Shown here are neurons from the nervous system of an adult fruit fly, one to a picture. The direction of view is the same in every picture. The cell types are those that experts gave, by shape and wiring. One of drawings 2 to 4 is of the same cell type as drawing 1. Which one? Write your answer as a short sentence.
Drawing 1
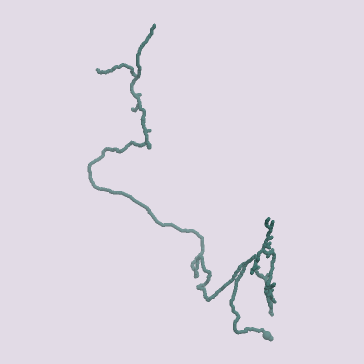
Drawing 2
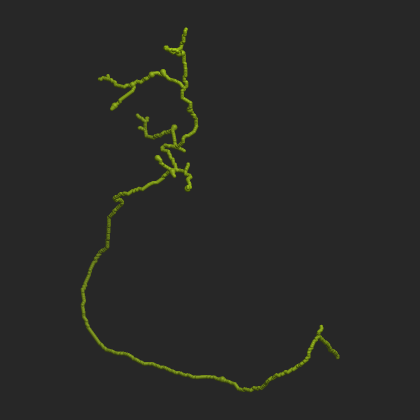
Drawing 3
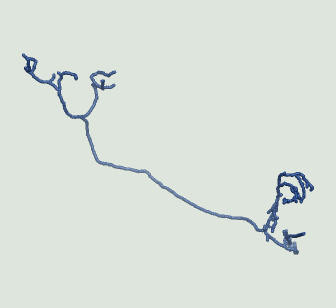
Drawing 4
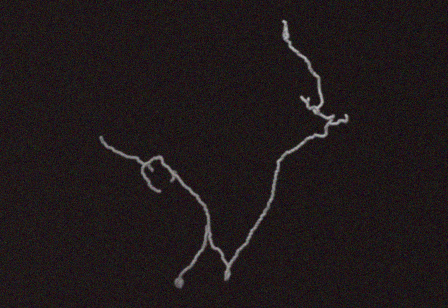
The neuron in drawing 2 is of the same cell type.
